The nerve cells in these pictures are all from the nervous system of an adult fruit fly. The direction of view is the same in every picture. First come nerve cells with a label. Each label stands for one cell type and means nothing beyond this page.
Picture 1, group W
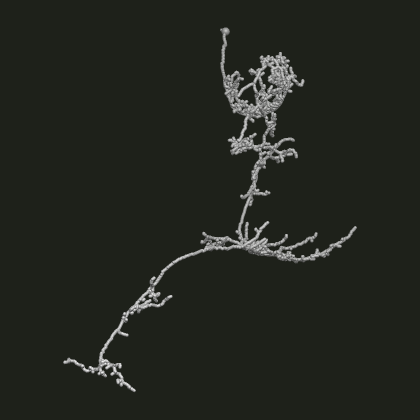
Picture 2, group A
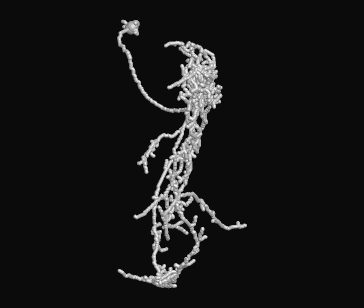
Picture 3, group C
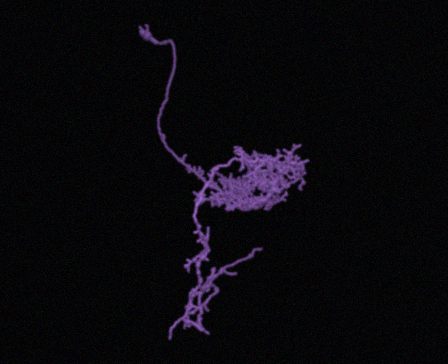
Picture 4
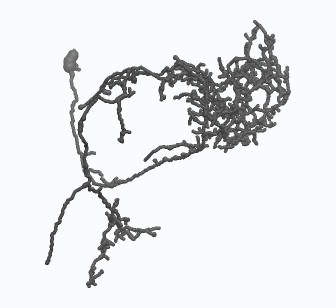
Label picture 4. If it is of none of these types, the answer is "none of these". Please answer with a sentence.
It belongs to group W.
